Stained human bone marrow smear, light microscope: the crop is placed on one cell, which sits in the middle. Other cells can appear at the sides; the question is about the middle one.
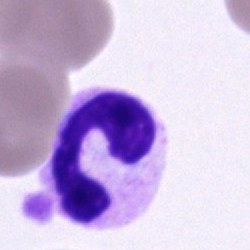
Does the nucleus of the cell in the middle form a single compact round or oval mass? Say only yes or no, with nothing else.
No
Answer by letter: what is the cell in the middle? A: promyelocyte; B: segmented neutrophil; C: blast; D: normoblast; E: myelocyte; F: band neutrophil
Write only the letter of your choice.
F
